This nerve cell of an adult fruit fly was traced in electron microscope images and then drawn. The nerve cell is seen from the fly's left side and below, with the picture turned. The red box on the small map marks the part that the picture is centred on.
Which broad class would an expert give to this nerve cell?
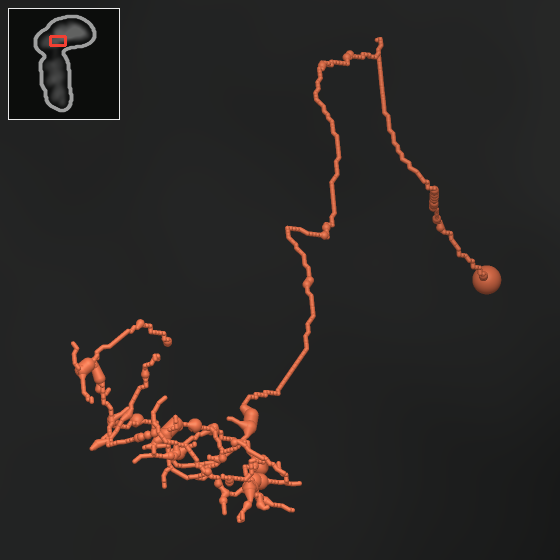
optic-lobe intrinsic neuron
